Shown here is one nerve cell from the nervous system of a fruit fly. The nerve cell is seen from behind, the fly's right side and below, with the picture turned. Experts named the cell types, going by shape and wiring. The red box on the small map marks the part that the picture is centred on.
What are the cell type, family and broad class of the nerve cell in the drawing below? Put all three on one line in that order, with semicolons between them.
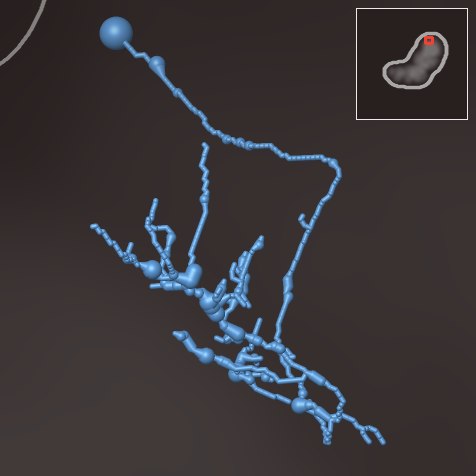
Dm-DRA2; Dm; optic-lobe intrinsic neuron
